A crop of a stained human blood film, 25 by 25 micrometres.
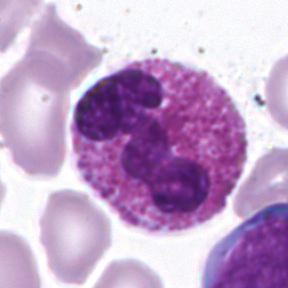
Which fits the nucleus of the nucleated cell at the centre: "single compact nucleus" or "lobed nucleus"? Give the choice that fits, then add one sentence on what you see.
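Lobed nucleus. The nucleus is divided into three lobes.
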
